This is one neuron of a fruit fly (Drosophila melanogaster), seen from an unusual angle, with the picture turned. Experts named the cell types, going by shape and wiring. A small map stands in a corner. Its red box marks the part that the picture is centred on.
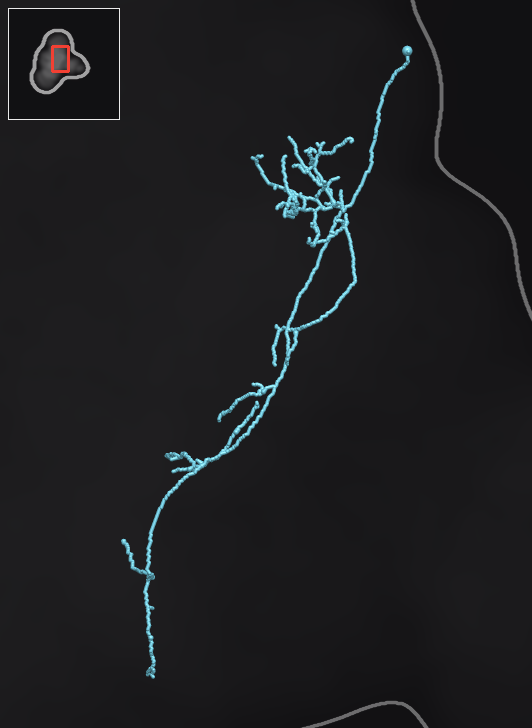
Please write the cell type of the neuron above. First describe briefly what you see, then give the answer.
Its cell body lies at the upper right of the picture. In this view it is taller than it is wide. Its broad class is central-brain intrinsic neuron. It is of cell type LHPV6f1.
